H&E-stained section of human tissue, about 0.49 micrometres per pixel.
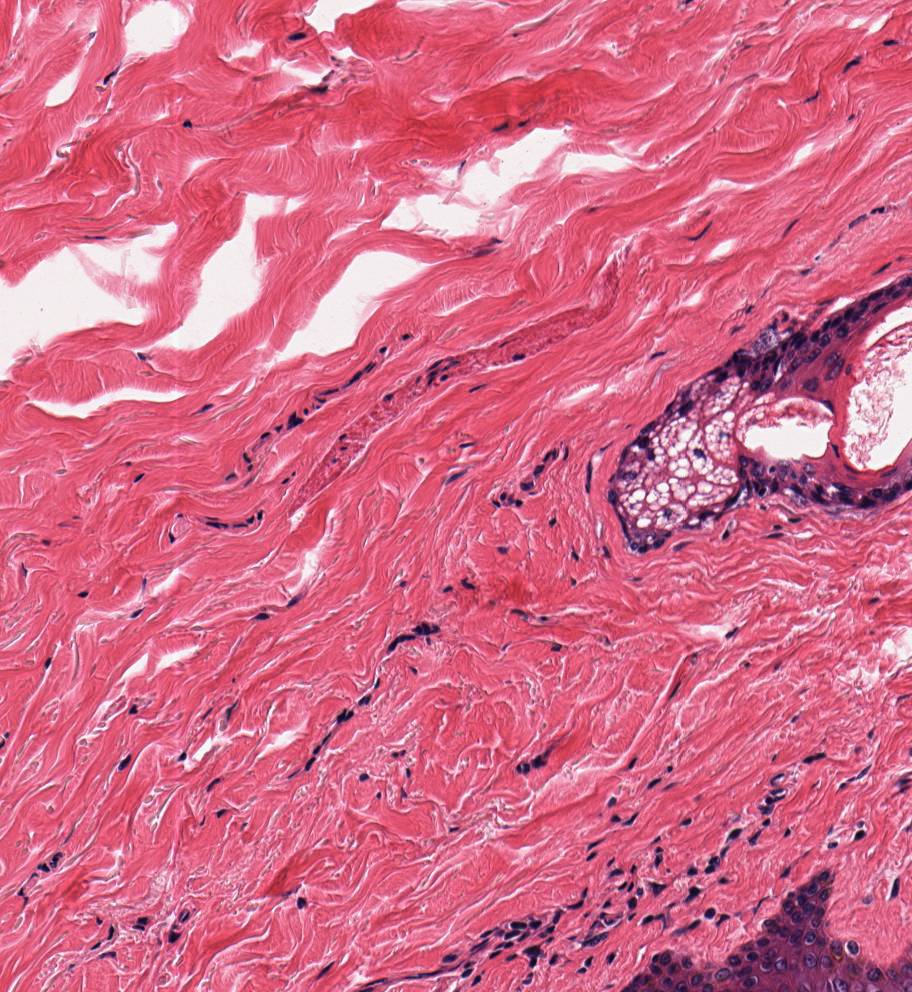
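Skin of the suprapubic region. At the right edge, mid-field, lies a sebaceous lobule of cells with pale, finely vacuolated cytoplasm. Just to its right, open lumina lined by a thin epithelial layer hold pale, flaky material. Lower right: the edge of a band of closely packed, basophilic squamous epithelial cells.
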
